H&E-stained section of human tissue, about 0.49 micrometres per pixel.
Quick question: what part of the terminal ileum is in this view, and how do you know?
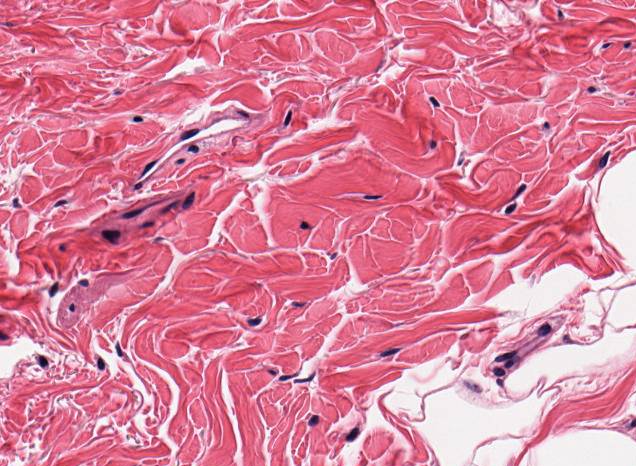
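I'd call this dense connective tissue. Thick pink collagen bundles fill most of the field, and they head off in many different directions.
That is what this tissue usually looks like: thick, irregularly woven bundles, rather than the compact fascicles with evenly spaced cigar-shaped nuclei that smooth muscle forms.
Cells are sparse, just scattered nuclei lying between the bundles, mostly small, dark and spindle-shaped with little visible cytoplasm.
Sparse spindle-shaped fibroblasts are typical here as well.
And there's no epithelium anywhere in the field.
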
